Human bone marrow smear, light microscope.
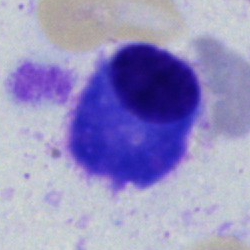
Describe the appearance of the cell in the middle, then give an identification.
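The chromatin stains very dark purple and looks dense all through the nucleus. The cytoplasm is abundant and deep blue, with a paler patch just below the nucleus. The outline is irregular, ragged along the lower side. This is a plasma cell.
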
